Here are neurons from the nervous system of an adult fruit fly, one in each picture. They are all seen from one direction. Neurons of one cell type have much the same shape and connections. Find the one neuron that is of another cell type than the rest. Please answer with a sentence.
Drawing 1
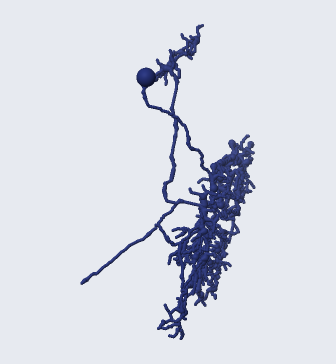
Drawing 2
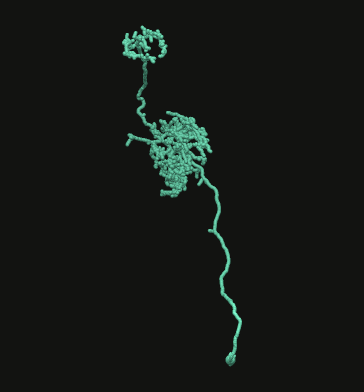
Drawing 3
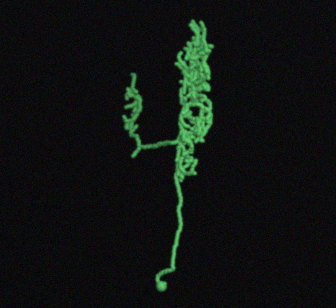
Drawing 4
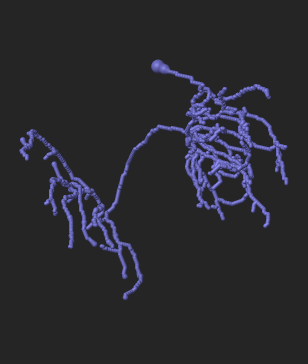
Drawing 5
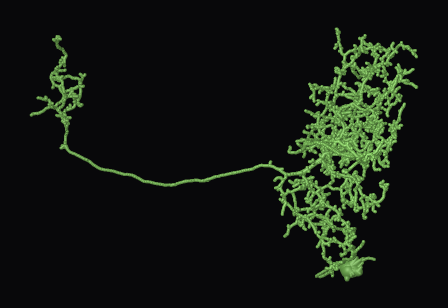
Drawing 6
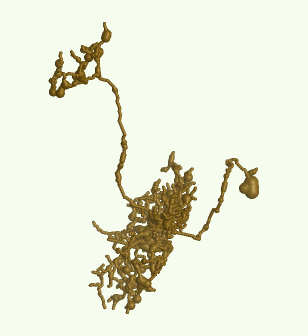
Drawing 4 is the odd one out.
